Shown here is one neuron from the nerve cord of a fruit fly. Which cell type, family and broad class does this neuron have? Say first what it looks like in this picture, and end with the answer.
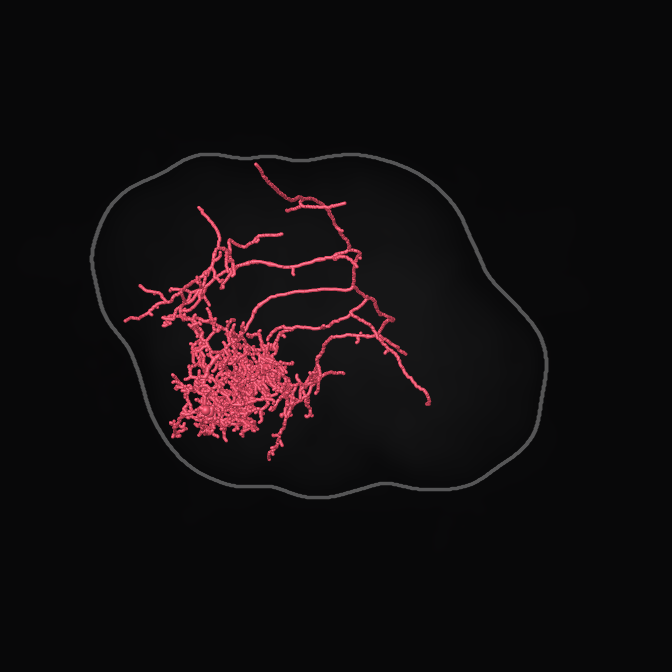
In this view it is about as wide as it is tall. It is of cell type AN07B005. Its family is hemilineage 07B. This is an ascending neuron.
